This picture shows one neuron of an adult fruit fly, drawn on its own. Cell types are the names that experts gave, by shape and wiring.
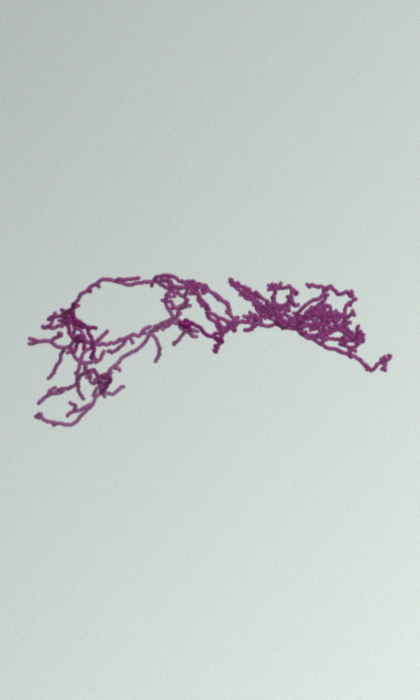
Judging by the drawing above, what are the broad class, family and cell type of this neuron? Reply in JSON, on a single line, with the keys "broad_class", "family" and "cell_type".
{"broad_class": "visual projection neuron", "family": "hemilineage LHl3", "cell_type": "LoVP74"}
